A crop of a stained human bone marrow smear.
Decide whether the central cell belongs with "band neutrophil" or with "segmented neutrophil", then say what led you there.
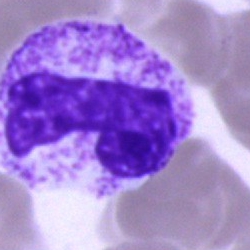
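It's a band neutrophil. What settles it is the nucleus, a thick band lying horizontally across the cell.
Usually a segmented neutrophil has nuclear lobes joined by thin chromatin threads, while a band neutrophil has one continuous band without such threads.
Otherwise, the chromatin is dark purple and condensed, plentiful pale lilac cytoplasm surrounds the nucleus, and small purple granules are scattered throughout that cytoplasm.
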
